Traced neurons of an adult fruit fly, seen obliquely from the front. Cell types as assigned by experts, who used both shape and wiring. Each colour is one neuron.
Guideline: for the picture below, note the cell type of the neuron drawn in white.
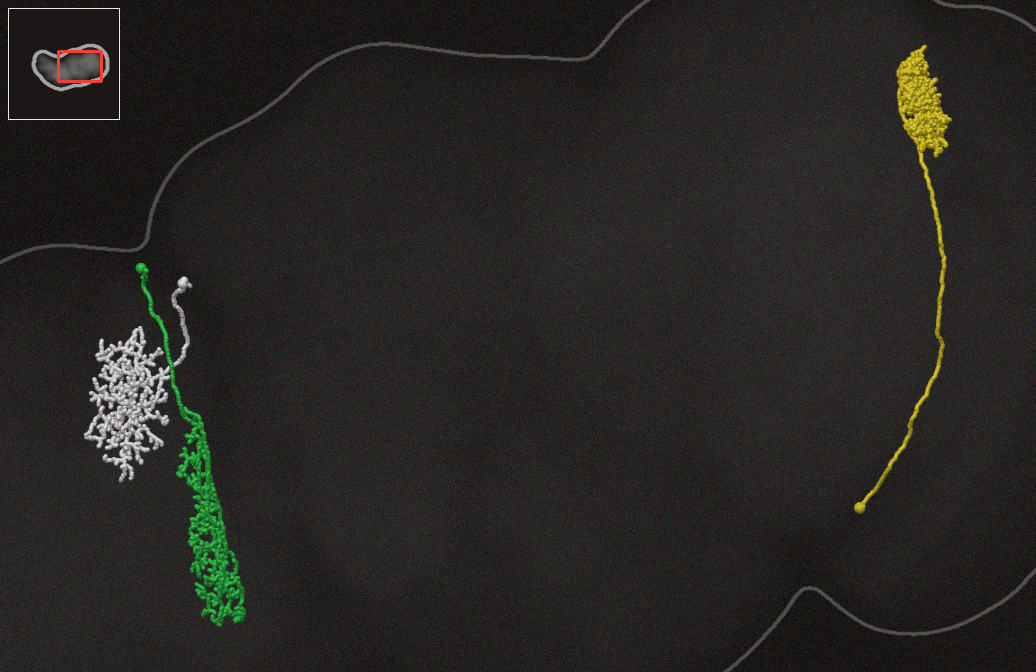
Pm5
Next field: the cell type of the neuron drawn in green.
Pm2a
